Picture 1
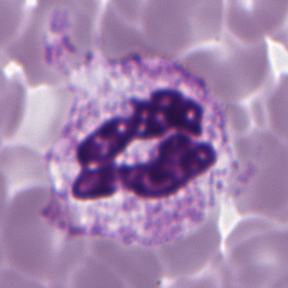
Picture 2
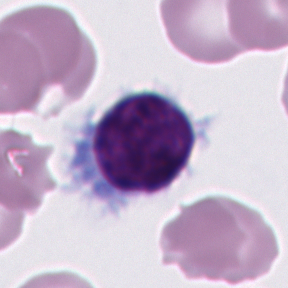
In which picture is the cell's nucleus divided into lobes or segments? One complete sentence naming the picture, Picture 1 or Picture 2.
There is a nucleus made of distinct lobes in the cell of Picture 1.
